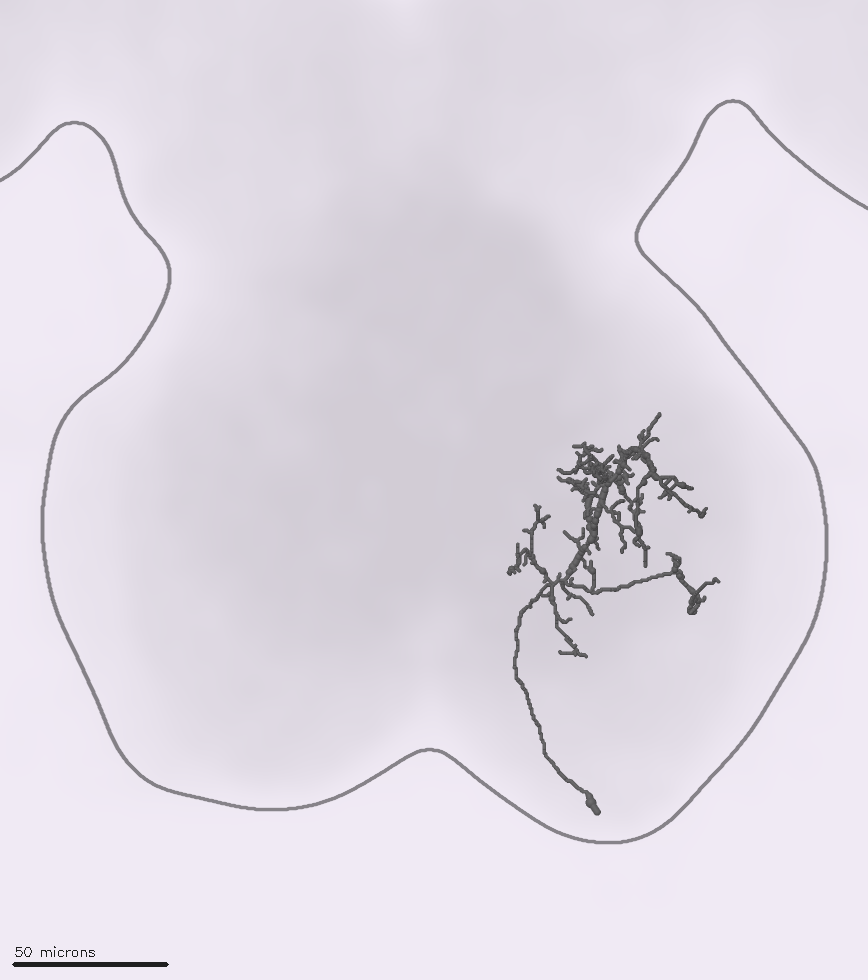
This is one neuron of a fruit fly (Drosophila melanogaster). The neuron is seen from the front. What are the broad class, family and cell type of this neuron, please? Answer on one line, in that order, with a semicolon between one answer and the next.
nerve-cord intrinsic neuron; hemilineage 04B; IN04B092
